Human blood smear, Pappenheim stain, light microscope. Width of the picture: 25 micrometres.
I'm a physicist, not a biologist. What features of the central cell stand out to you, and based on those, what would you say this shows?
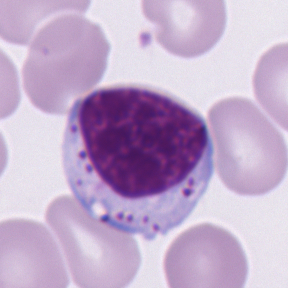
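About 14 micrometres across, the cell holds a nucleus that is a single unlobed mass of about 12 by 9 micrometres. The nucleus fills about 60% of the cell's area and lies toward the top of the cell. The widest band of cytoplasm is below the nucleus. A small number of separate dark purple granules are scattered in the cytoplasm, and one small clear spot lies in it at the lower left. The cell is a large granular lymphocyte.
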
